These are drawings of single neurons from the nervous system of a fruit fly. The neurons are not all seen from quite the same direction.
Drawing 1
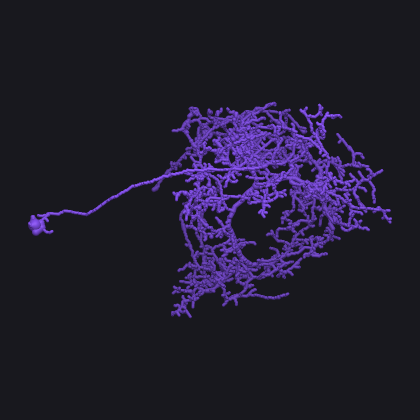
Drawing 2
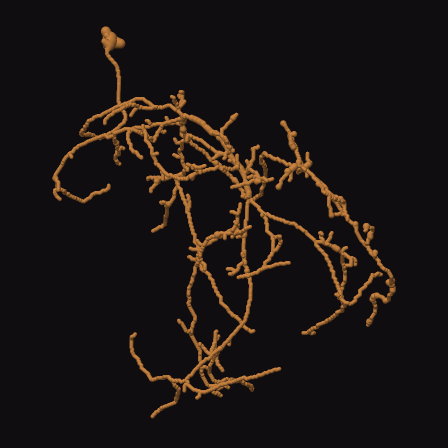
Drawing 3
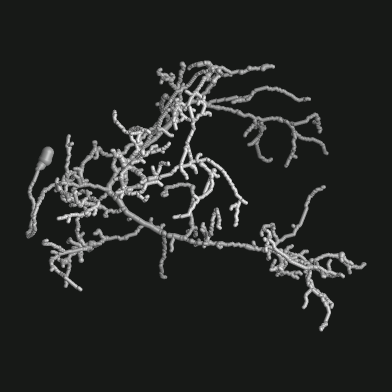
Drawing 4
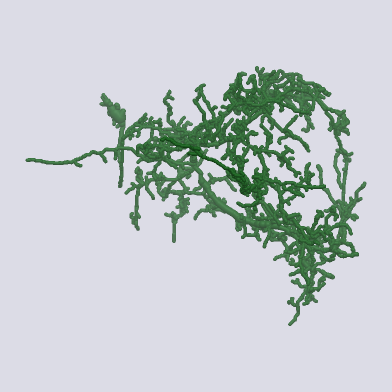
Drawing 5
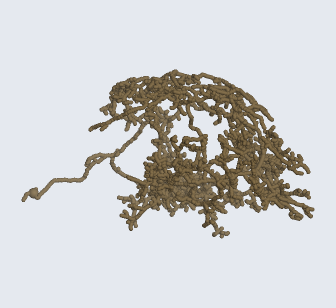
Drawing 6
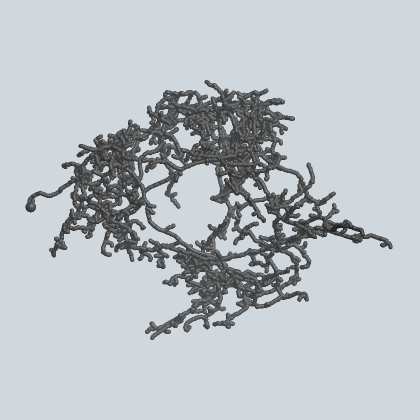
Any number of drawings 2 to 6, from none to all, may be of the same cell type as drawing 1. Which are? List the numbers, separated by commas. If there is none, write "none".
4, 5, 6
